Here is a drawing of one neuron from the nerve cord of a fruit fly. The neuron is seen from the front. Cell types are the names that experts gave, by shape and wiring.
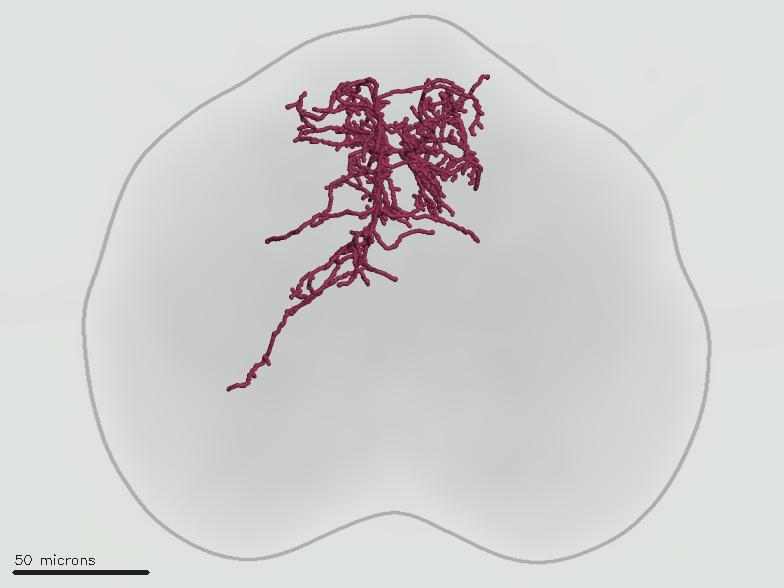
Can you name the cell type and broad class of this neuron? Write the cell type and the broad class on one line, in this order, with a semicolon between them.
INXXX241; nerve-cord intrinsic neuron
